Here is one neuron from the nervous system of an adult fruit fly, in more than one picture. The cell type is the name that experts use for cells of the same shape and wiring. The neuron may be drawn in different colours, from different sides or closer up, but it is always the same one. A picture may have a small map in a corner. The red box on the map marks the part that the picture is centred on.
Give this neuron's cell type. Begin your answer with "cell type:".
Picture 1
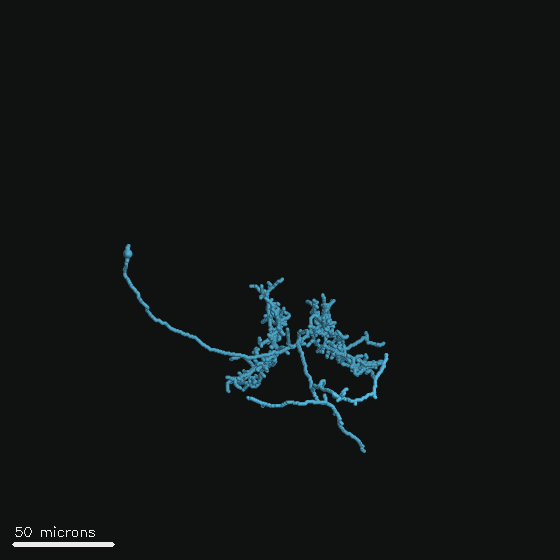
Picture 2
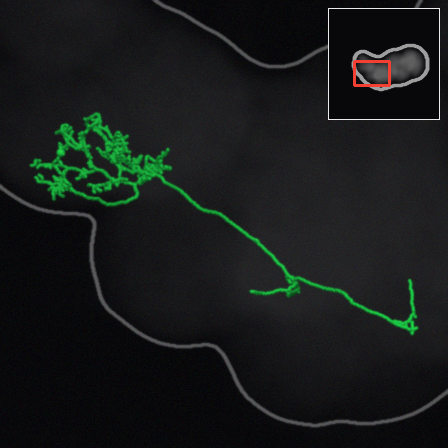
cell type: IN09B046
